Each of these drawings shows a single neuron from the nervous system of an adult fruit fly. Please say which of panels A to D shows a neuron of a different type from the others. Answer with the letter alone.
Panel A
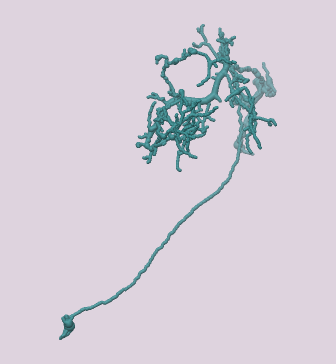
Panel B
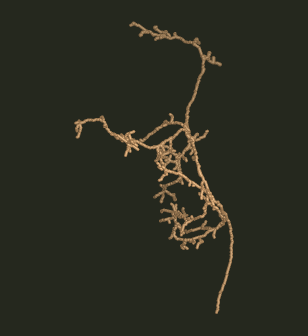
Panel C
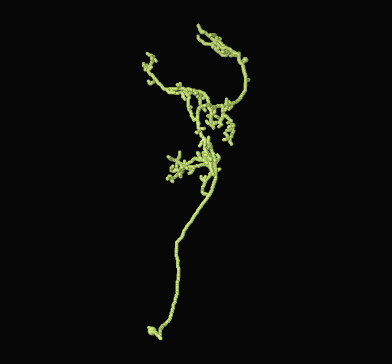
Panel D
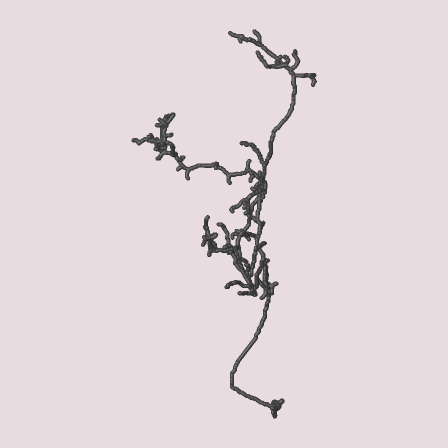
A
